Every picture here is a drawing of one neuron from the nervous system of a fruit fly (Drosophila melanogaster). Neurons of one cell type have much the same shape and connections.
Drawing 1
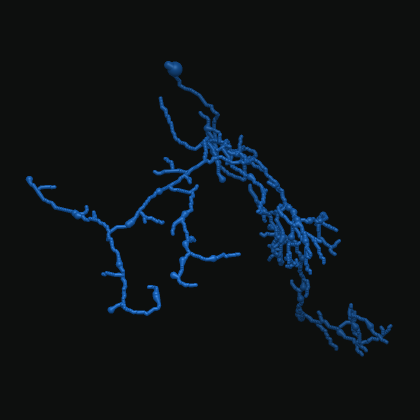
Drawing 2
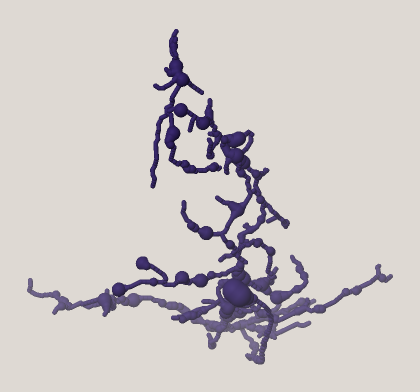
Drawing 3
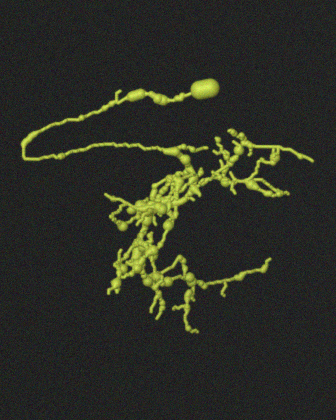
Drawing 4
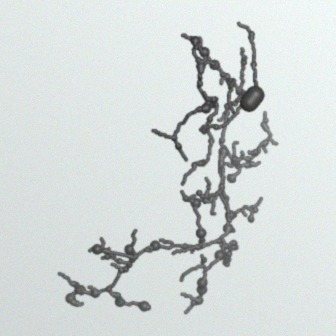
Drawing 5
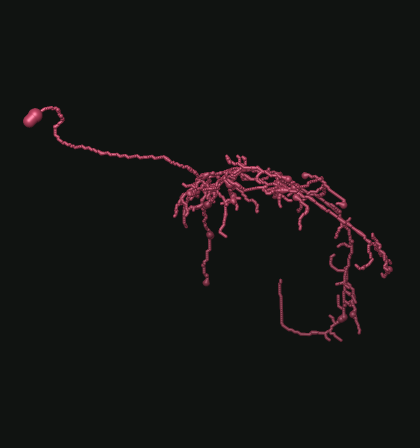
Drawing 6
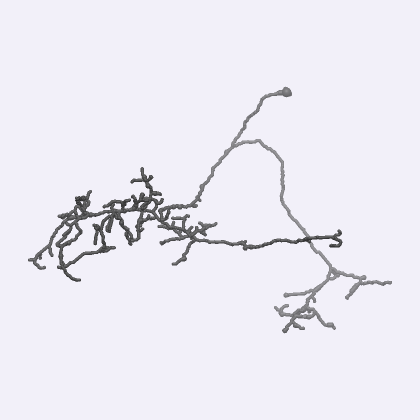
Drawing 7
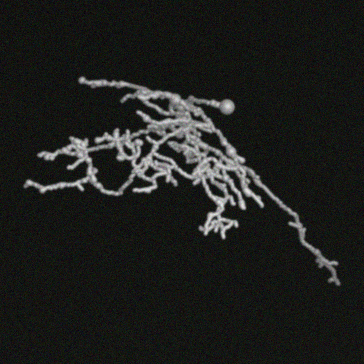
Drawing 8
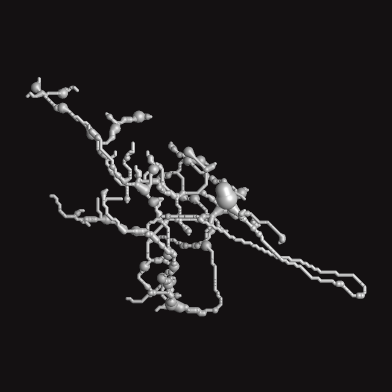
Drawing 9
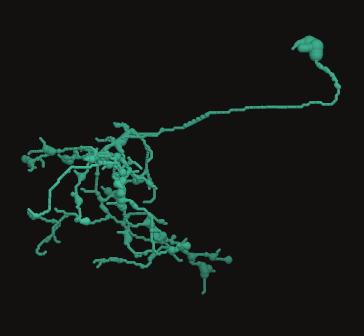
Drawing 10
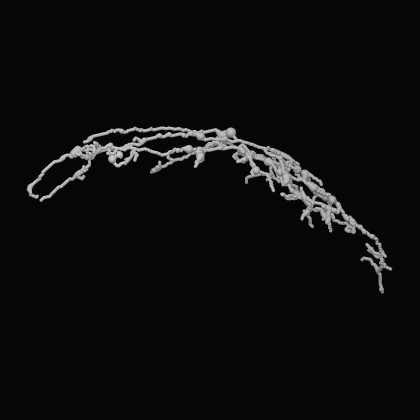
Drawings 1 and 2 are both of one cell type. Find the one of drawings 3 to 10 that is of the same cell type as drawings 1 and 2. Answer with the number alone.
4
